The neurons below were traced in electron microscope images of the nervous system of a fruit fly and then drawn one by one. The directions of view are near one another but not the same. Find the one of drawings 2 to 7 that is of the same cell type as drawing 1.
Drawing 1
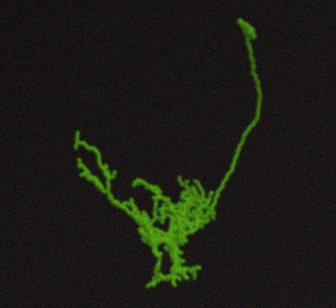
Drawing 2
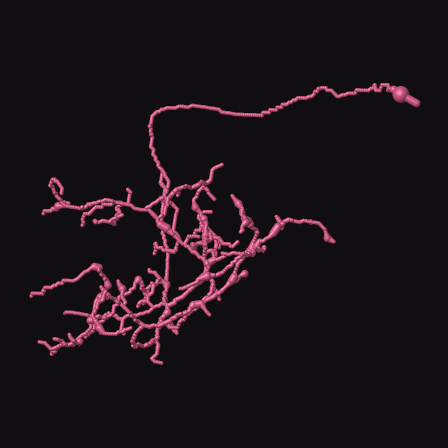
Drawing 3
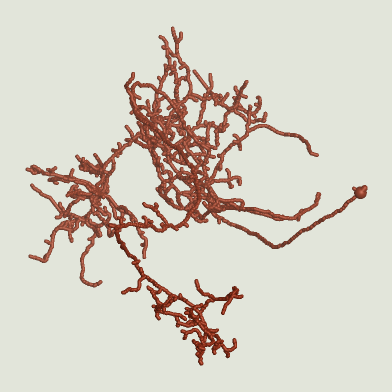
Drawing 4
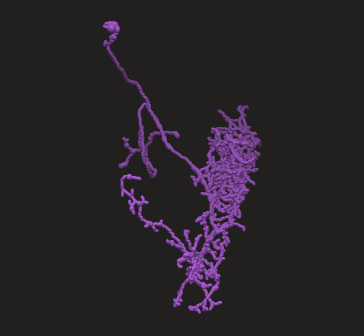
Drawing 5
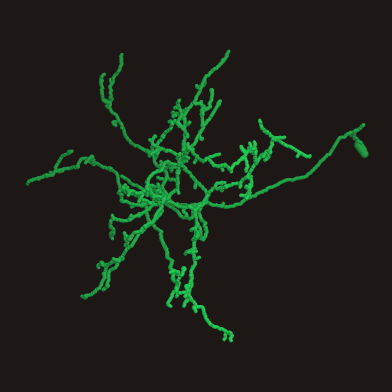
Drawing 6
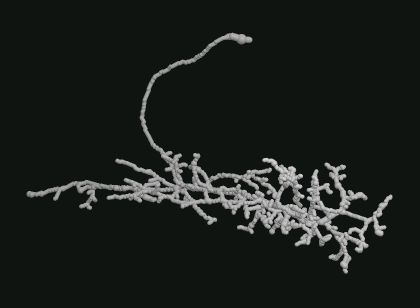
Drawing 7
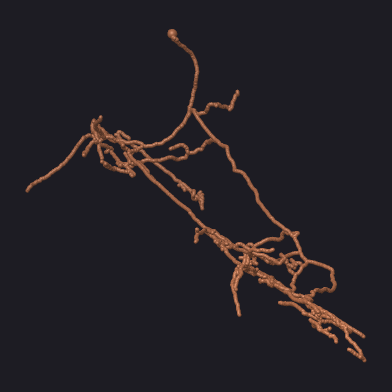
Drawing 6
